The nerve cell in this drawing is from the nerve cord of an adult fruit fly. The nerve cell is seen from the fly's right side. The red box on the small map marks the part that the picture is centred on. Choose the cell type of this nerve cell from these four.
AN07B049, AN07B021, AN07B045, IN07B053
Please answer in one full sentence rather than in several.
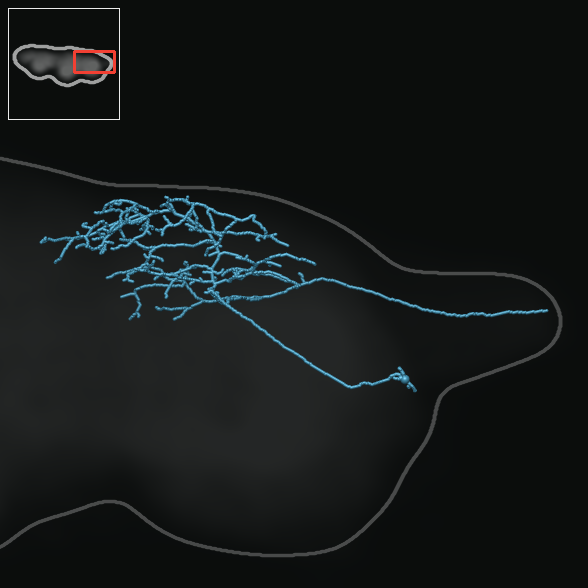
This nerve cell is of the type AN07B049.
